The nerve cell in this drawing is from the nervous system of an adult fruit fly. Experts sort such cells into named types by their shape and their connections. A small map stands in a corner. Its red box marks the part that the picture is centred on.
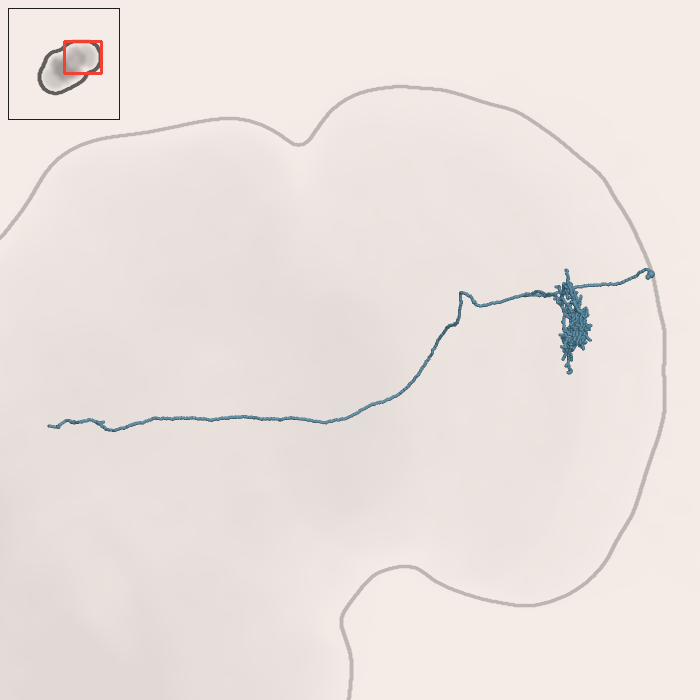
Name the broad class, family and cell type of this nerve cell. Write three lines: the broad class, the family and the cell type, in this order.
visual projection neuron
MeVP
MeVP6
